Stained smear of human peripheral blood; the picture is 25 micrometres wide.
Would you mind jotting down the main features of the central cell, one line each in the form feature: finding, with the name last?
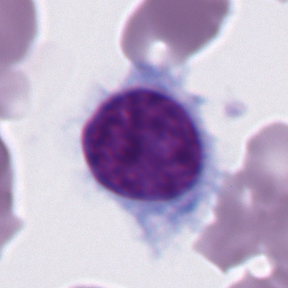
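Outline: irregular and ragged, not smooth
Edge: fine hair-like threads project from the cytoplasm
Cytoplasm: widest below the nucleus, thinnest on its left side
Granules: none distinct
Name: hairy cell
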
